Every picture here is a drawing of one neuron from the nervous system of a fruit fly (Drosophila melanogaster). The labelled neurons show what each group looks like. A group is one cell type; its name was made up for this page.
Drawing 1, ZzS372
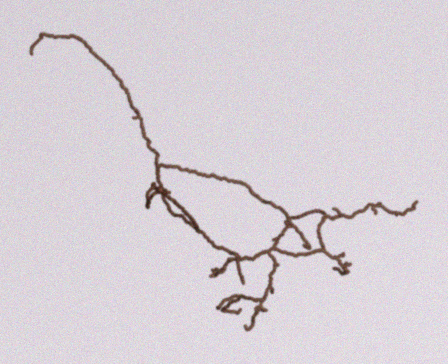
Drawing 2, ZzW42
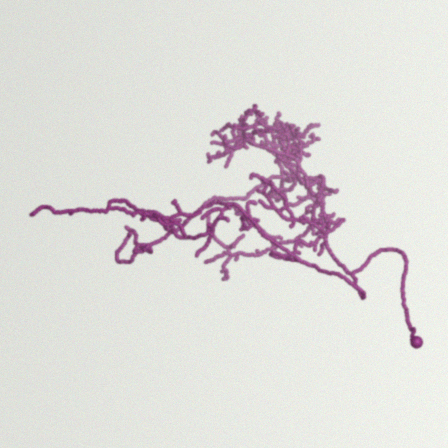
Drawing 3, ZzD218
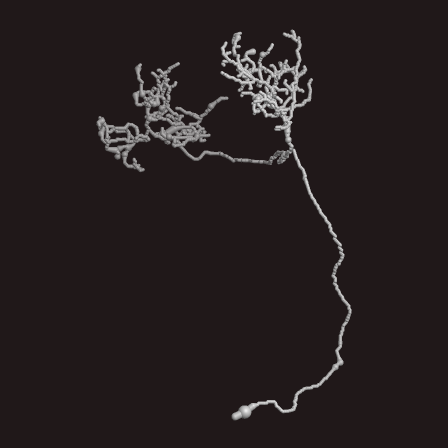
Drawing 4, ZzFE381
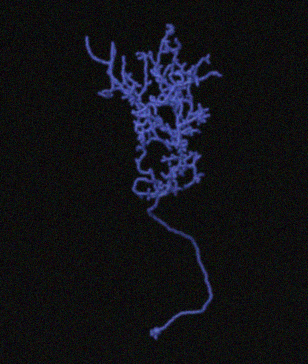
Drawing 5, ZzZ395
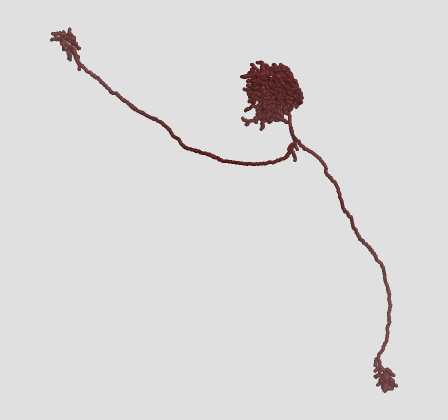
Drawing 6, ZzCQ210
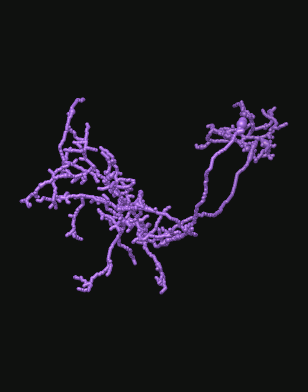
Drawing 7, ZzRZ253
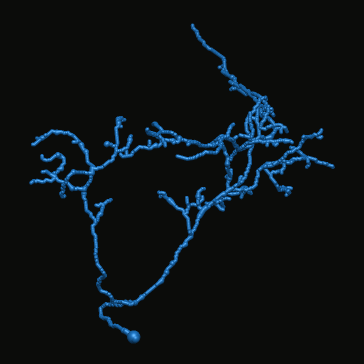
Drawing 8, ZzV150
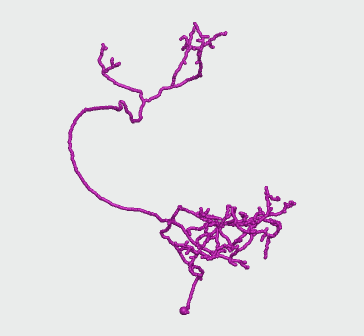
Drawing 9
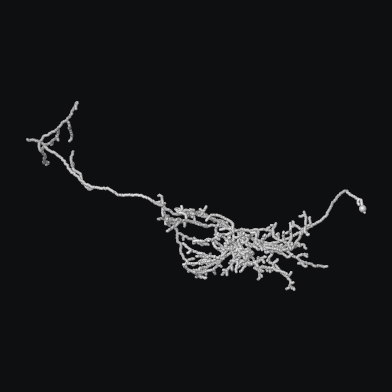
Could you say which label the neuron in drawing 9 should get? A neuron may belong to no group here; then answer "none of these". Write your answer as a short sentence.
It belongs to none of these.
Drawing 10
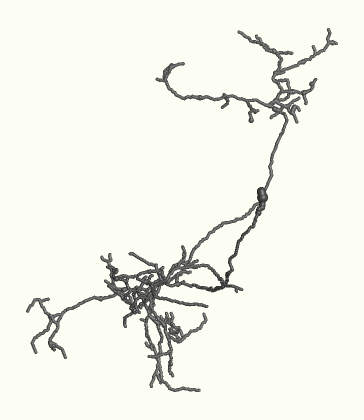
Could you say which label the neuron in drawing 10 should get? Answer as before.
It belongs to ZzCQ210.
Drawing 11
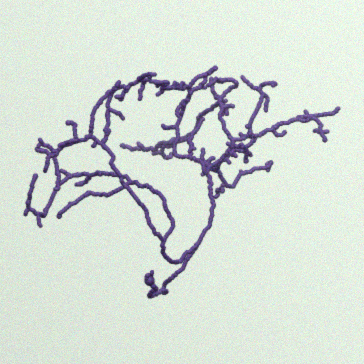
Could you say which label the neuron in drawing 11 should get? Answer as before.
It belongs to ZzRZ253.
